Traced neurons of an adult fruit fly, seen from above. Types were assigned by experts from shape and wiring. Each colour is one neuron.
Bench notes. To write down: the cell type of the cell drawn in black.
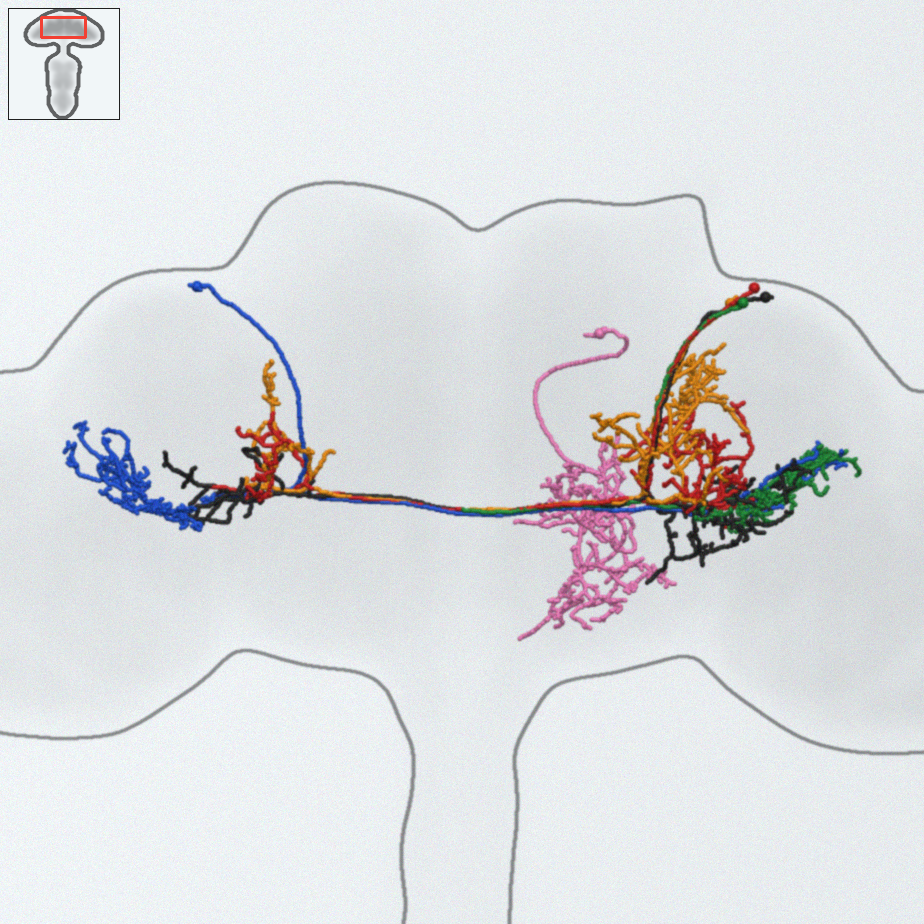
CB1428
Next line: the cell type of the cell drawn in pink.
AMMC032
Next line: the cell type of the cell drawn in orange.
PVLP047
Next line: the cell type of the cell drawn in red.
CB2175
